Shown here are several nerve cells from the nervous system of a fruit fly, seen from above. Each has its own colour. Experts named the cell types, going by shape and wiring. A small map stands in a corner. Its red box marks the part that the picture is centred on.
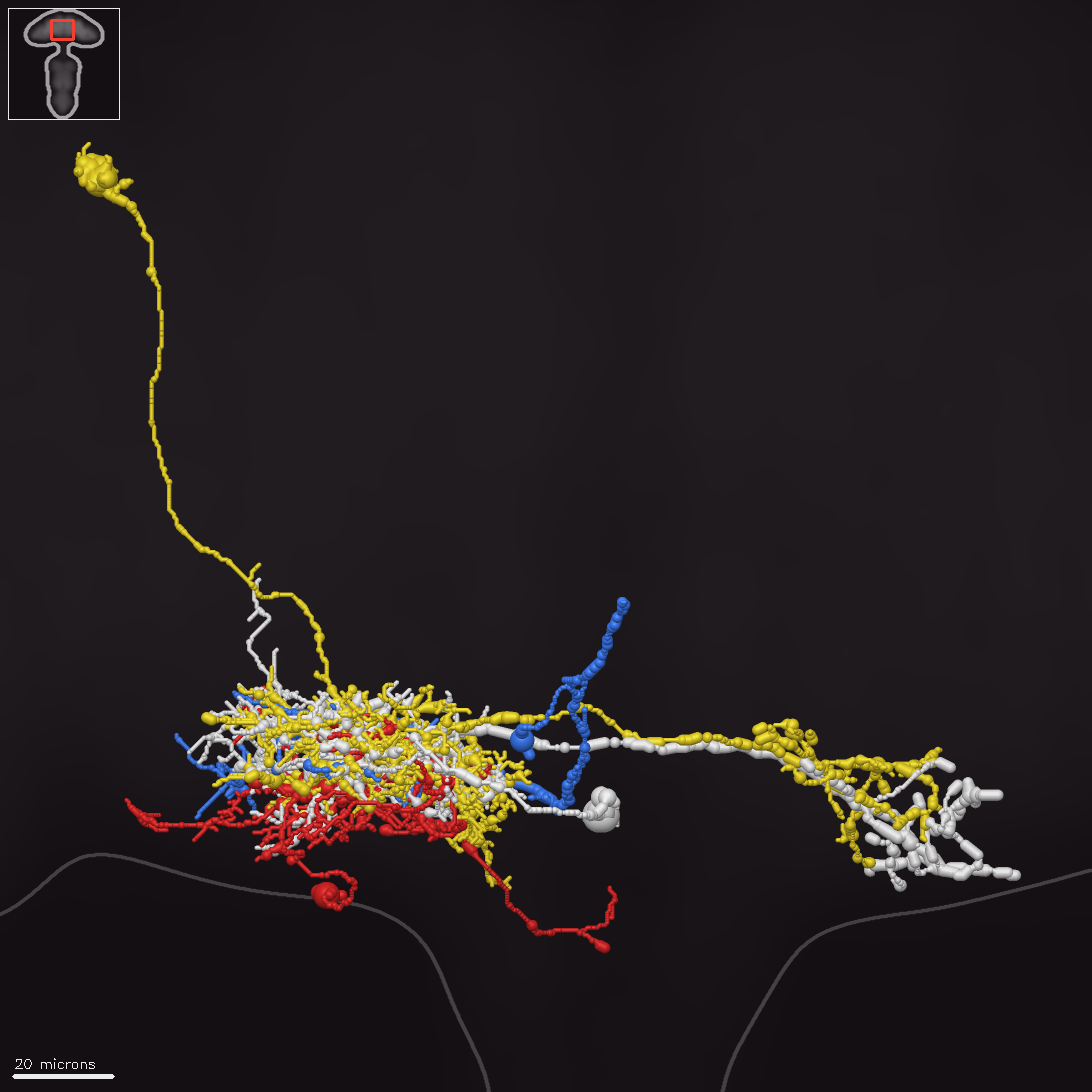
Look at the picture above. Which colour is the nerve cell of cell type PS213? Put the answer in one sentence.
The colour is white.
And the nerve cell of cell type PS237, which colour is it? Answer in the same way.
The colour is red.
